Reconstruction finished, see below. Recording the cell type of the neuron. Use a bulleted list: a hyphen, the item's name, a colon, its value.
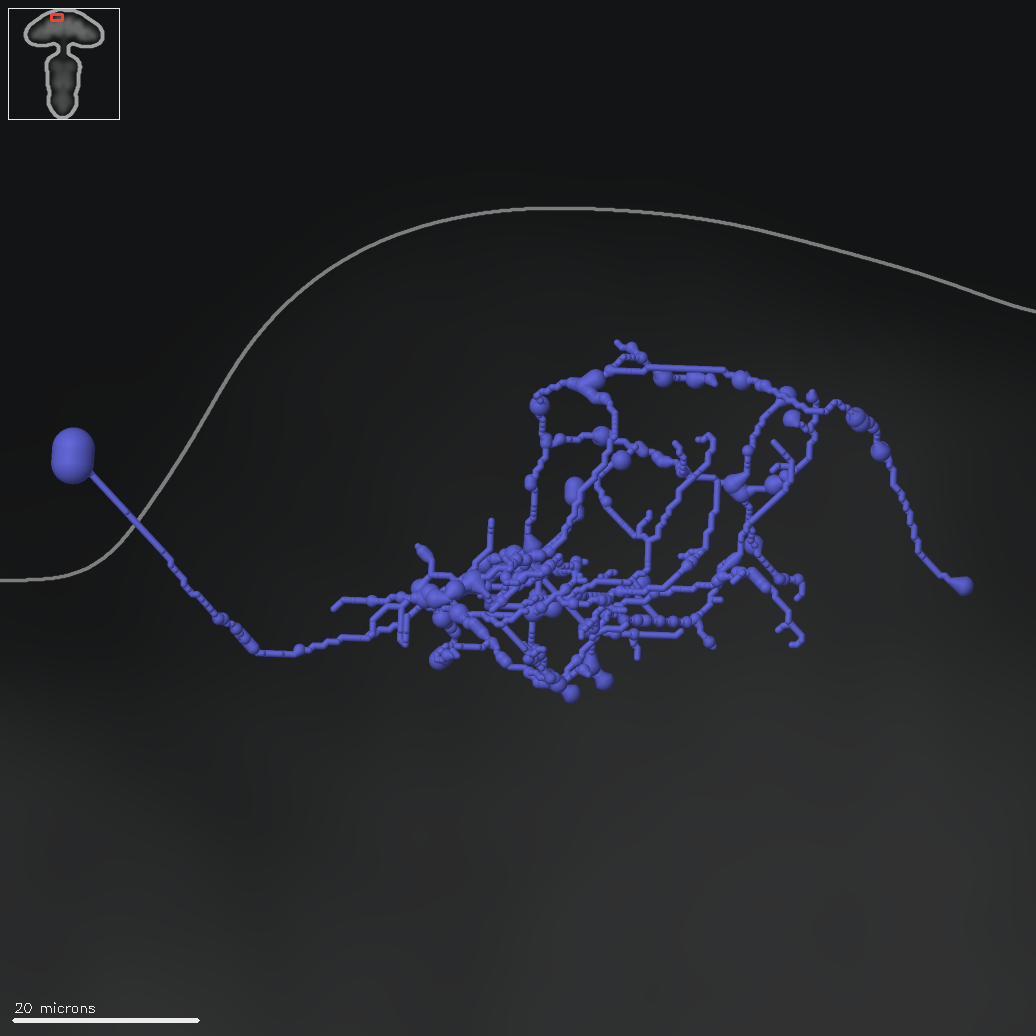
- cell type: CB2471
